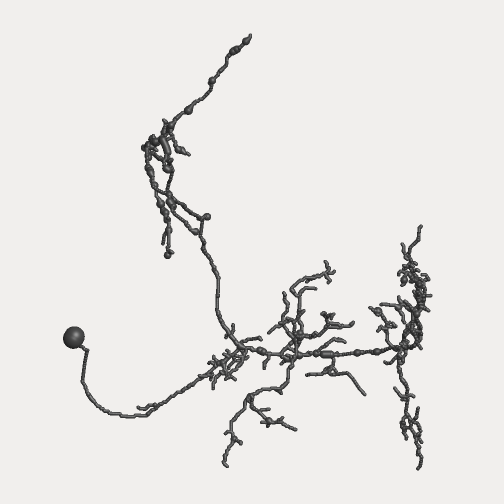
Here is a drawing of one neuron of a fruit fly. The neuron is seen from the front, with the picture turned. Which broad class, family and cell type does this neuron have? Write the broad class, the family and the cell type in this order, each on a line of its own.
nerve-cord intrinsic neuron
hemilineage 19B
IN19B084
